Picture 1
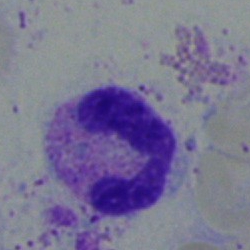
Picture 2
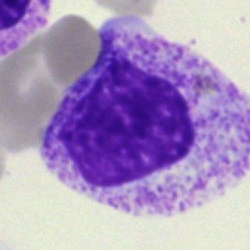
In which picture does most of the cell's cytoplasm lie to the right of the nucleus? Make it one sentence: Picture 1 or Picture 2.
For the cell in picture 2, most cytoplasm lies to the right of the nucleus.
